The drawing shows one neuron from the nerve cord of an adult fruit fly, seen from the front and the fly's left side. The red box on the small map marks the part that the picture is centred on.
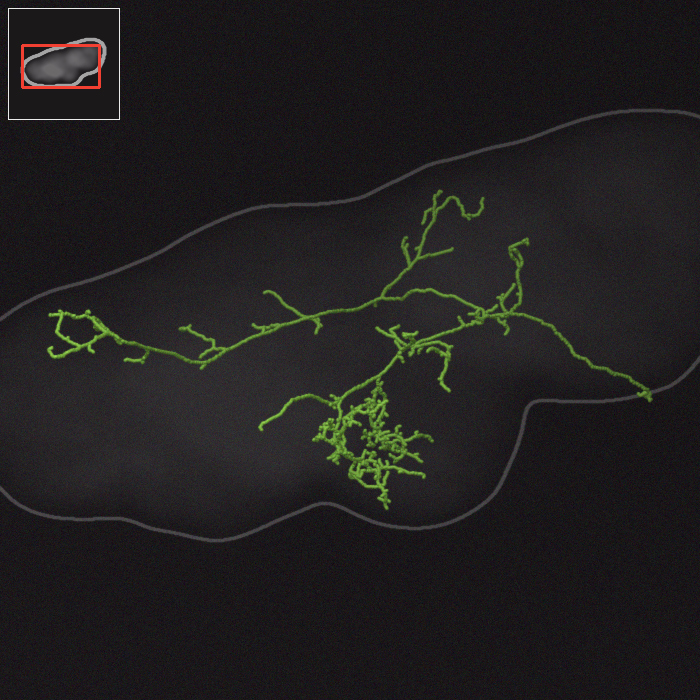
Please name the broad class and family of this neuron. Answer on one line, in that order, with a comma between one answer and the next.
nerve-cord intrinsic neuron, hemilineage 08B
